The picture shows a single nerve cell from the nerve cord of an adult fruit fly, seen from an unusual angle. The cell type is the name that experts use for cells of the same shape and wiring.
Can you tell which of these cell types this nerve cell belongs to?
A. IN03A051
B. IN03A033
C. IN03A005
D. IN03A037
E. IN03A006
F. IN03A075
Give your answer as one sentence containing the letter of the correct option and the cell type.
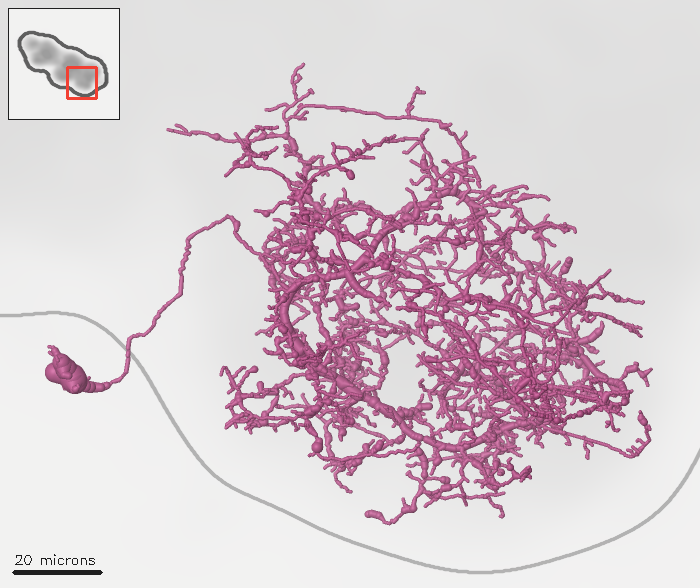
The nerve cell is IN03A006 in cell type, which is option E.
